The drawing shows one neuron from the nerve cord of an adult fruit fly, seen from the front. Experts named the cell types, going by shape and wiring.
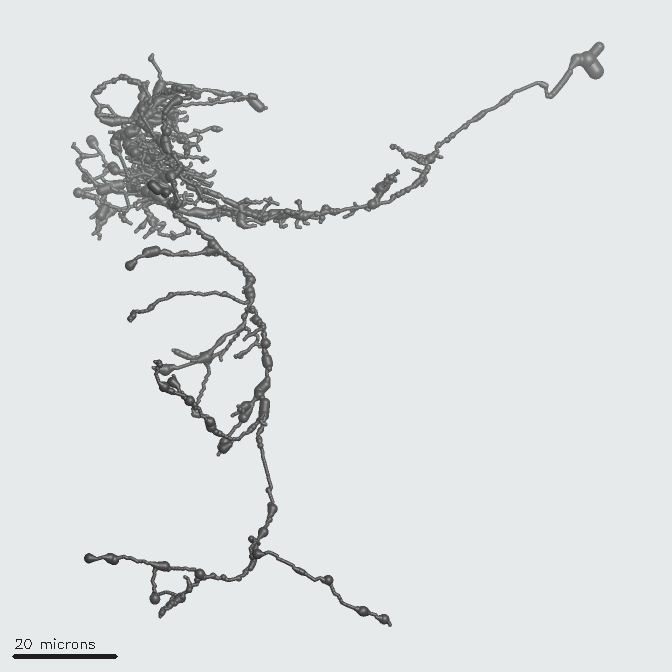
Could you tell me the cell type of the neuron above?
IN14A020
